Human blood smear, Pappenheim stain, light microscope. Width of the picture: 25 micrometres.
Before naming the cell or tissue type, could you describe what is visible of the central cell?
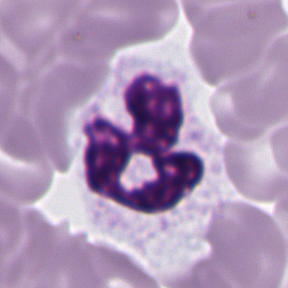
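Here the nucleus curls into a loop that encloses a small pale hole near the middle of the cell. It is made of three broad portions joined by thick bands of chromatin, which is dark purple and coarsely clumped. Many fine lilac granules are scattered throughout the cytoplasm. This is a segmented neutrophil.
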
